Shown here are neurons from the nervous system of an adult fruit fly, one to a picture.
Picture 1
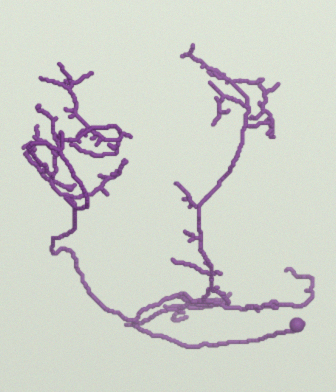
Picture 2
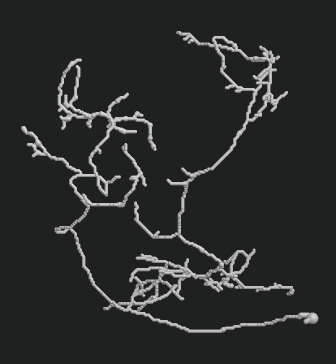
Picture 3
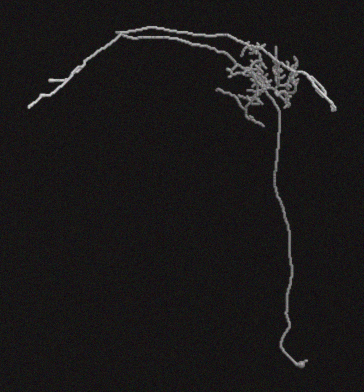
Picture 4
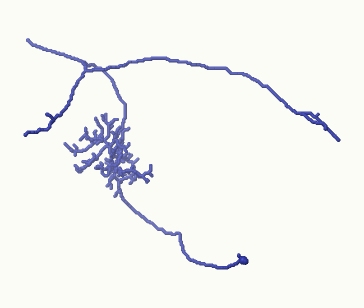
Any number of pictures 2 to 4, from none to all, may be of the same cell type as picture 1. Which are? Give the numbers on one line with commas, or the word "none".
2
